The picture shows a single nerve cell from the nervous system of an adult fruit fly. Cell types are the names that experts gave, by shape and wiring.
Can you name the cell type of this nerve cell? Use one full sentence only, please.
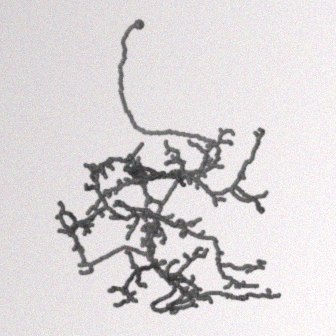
This nerve cell is given the cell type IN20A.22A045.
